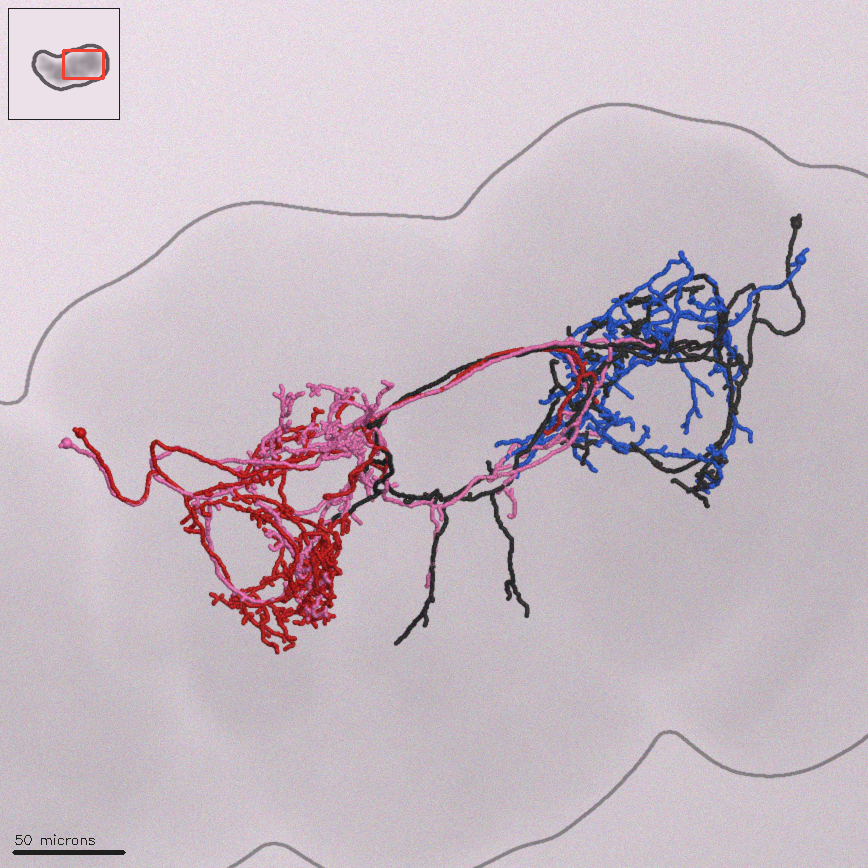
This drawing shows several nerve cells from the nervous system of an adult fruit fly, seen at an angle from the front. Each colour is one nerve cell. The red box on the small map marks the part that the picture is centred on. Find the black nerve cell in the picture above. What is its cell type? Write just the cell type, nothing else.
ICL008m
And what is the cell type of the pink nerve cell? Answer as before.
AVLP760m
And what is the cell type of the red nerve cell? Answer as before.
AVLP734m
